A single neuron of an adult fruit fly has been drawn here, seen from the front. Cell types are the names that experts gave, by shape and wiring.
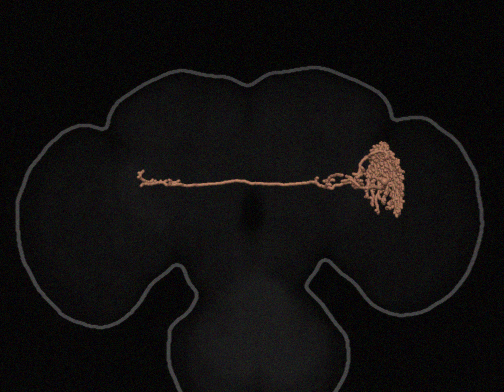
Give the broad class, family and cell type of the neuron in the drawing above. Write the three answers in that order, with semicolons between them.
visual projection neuron; LT; LT60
